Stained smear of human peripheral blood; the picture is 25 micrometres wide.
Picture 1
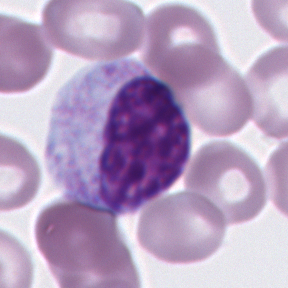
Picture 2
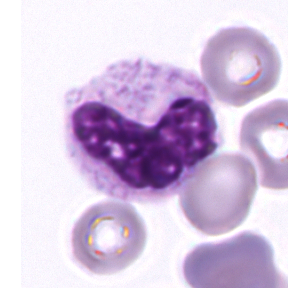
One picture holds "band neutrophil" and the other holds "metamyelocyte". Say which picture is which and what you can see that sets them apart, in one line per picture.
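Picture 1 shows a metamyelocyte: The nucleus is oval and longer from top to bottom than from side to side.
Picture 2 shows a band neutrophil: The nucleus is curved like a horseshoe with its concave side facing upward.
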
